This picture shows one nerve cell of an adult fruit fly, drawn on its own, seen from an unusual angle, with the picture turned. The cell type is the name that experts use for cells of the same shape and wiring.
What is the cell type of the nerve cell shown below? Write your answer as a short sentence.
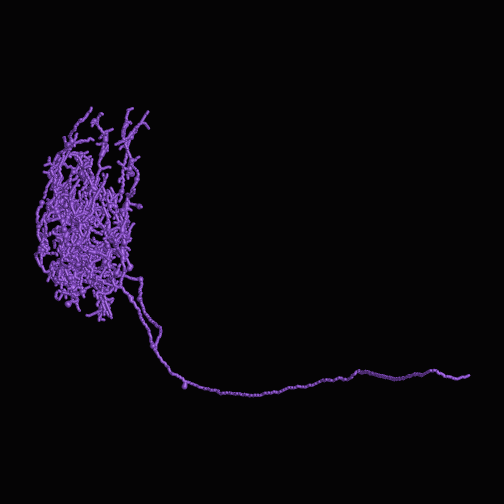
The cell type is AVLP318.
